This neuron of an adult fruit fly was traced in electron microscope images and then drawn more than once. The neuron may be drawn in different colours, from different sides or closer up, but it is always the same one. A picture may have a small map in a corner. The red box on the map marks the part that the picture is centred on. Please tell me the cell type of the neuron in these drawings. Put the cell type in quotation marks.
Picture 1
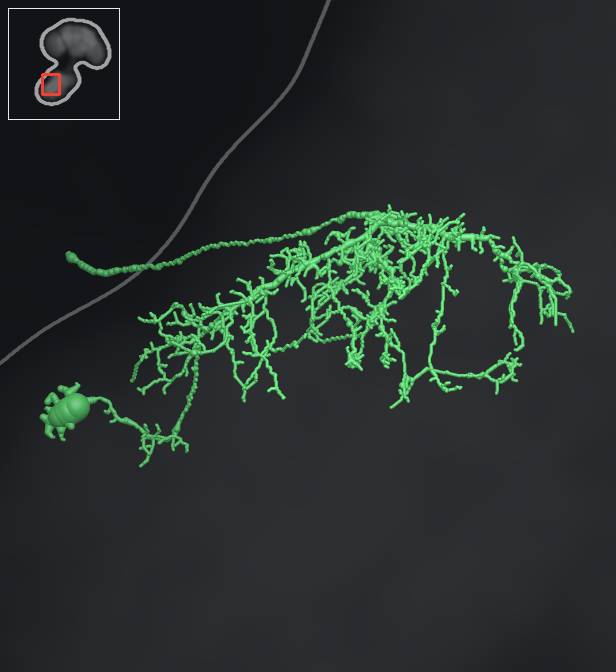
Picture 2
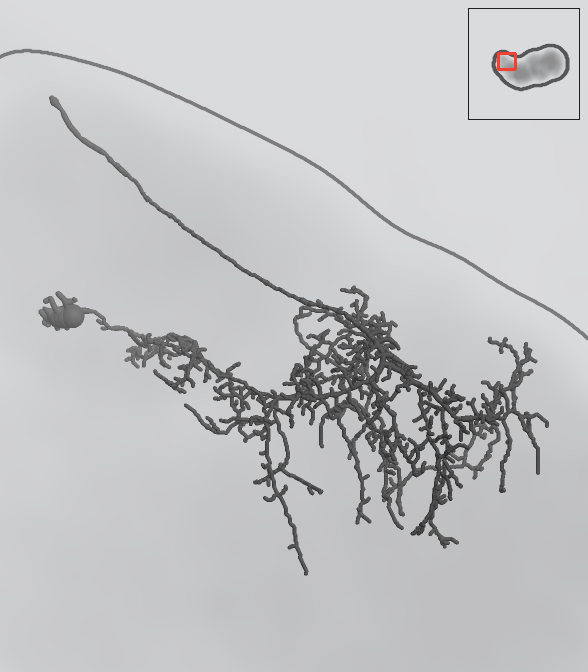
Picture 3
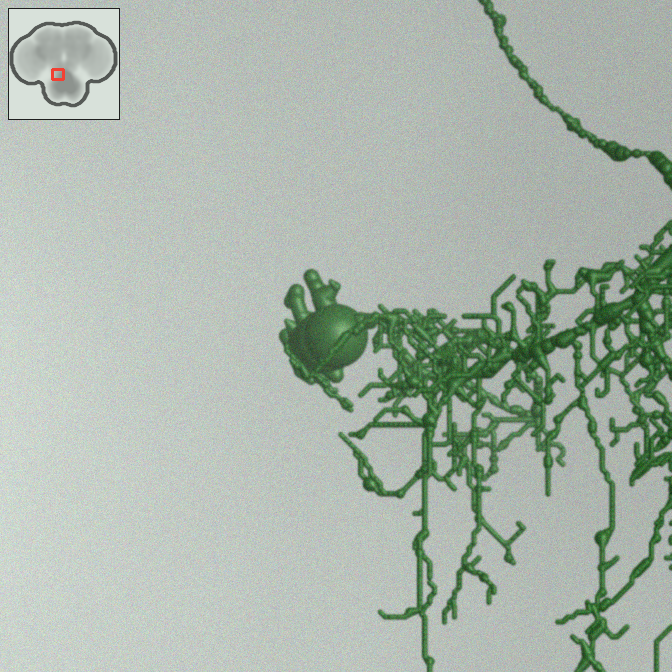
"MNad32"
